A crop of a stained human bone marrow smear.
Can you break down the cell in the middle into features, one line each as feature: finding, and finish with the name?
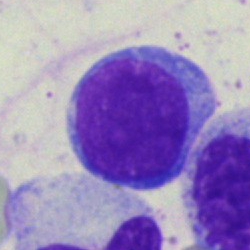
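Outline: round and smooth, it seems
Chromatin: dark purple, fairly evenly dense, no coarse clumps I can see
Cytoplasm: a narrow rim of deep blue
Rim width: widest on the upper right side
Name: lymphocyte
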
